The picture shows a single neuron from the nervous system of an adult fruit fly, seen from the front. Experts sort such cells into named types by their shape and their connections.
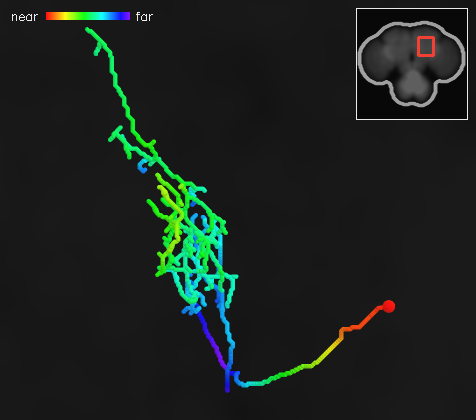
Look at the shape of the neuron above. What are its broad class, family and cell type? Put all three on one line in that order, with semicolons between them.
central-brain intrinsic neuron; hemilineage LALa1_anterior; LAL063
